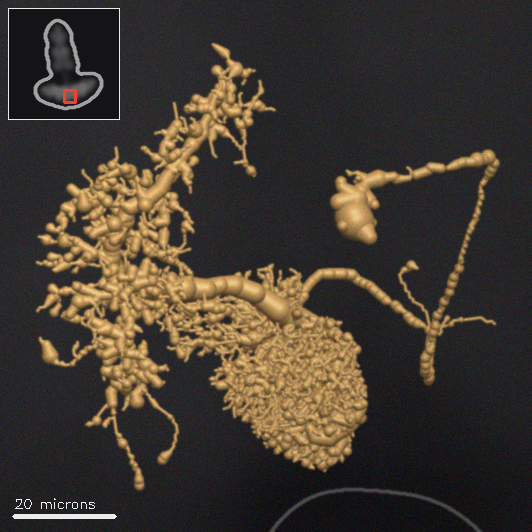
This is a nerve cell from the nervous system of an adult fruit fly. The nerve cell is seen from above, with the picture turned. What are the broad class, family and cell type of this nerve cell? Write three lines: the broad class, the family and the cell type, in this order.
central-brain intrinsic neuron
MBON
MBON01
